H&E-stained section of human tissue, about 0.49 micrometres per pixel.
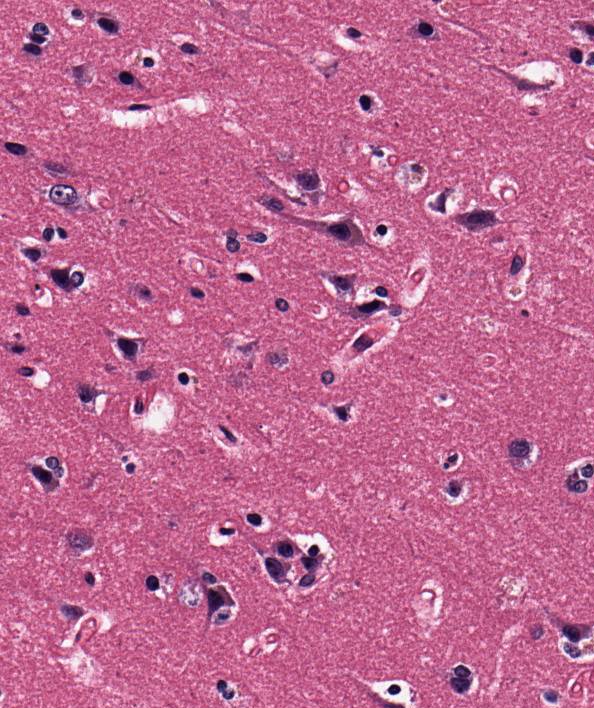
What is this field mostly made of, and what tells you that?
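This is cerebral cortex. Small round, dark nuclei with little visible cytoplasm, typical of glial cells, lie evenly among the neurons.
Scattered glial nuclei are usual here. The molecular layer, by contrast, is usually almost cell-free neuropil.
Many cells lie in clear shrinkage halos. No fat cells or muscle fibres are present.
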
